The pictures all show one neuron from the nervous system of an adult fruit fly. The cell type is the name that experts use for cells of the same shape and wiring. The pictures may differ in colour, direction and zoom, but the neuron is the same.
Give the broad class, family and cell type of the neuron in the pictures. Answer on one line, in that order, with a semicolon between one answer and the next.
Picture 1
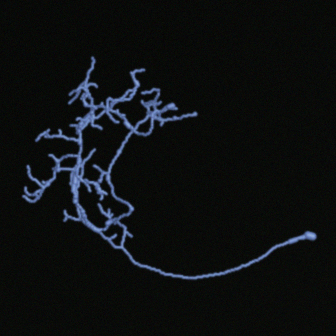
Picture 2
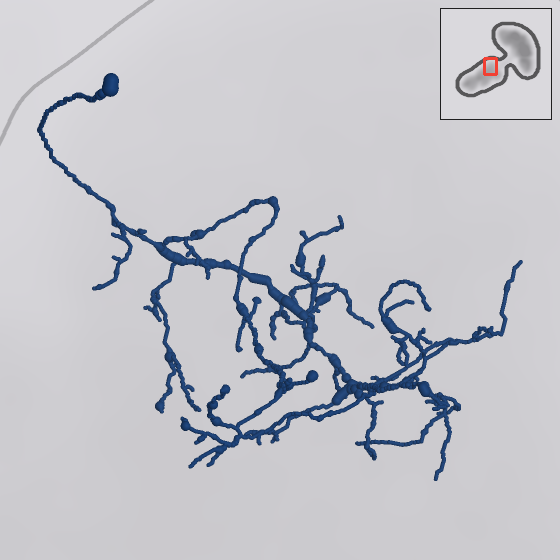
nerve-cord intrinsic neuron; hemilineage 20A.22A; IN20A.22A062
